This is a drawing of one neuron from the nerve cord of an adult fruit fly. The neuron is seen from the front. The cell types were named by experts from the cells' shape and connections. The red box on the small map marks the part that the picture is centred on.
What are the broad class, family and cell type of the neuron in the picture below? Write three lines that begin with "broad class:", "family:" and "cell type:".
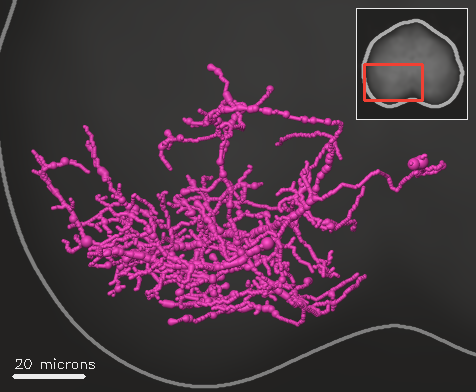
broad class: nerve-cord intrinsic neuron
family: hemilineage 01A
cell type: IN01A032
